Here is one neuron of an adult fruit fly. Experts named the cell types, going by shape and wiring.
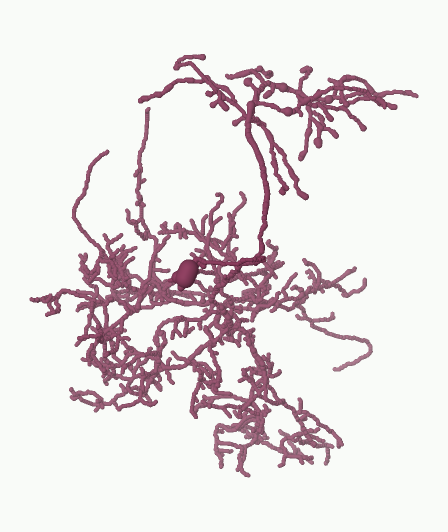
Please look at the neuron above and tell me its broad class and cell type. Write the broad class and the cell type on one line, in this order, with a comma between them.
central-brain intrinsic neuron, GNG160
